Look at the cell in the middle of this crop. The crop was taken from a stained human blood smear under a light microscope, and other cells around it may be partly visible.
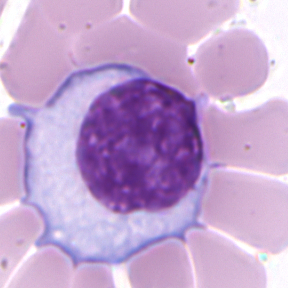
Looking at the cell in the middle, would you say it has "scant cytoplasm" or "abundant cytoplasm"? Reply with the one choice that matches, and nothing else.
Abundant cytoplasm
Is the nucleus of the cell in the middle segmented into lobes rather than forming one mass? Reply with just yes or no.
No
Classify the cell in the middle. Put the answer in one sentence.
For this crop, the central cell is a plasma cell.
